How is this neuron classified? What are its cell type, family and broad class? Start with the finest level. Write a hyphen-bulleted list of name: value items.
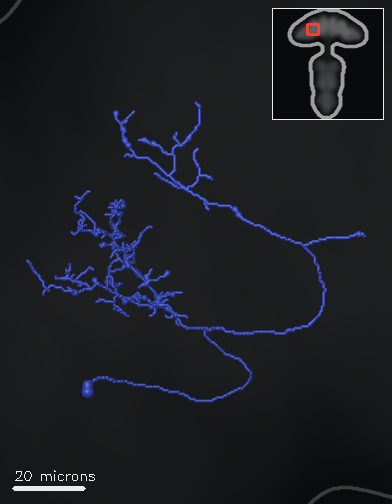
- cell type: LHPV4b2
- family: hemilineage SLPp&v1_posterior
- broad class: central-brain intrinsic neuron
